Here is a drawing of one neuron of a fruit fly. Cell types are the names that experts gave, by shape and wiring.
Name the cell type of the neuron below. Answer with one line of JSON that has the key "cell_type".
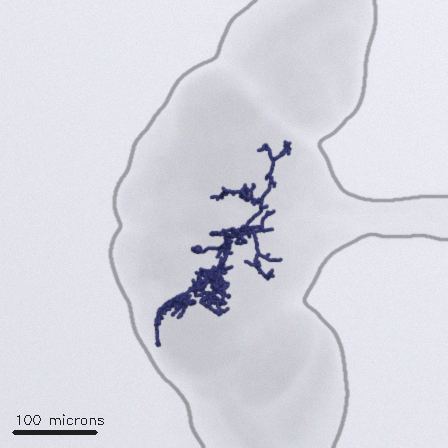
{"cell_type": "CL214"}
